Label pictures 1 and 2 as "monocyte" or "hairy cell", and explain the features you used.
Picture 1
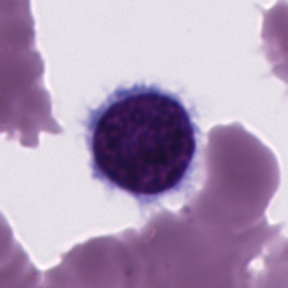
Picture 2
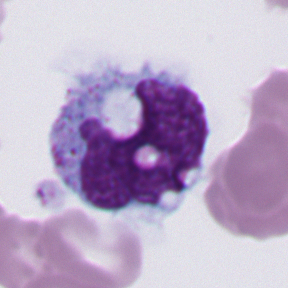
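Hairy cell, picture 1; monocyte, picture 2. Surface: fine, short, hair-like projections fringe the round outline of picture 1 all around. Nucleus: deeply indented in picture 2, bent into a horseshoe open upward, dark purple throughout, with a large clear pale area in the notch at the top; no nucleolus visible in picture 1. Granules: none in picture 1; fine pinkish-purple ones scattered through the pale blue-grey cytoplasm of picture 2, which lies mostly left of the nucleus.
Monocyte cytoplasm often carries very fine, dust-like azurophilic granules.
Vacuole: one clear and round, over the middle of the nucleus in picture 2.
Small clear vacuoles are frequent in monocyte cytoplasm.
Picture 1 also has a large clump of red cells lying close against its lower right.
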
